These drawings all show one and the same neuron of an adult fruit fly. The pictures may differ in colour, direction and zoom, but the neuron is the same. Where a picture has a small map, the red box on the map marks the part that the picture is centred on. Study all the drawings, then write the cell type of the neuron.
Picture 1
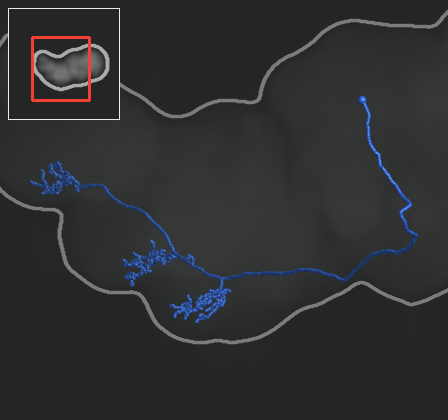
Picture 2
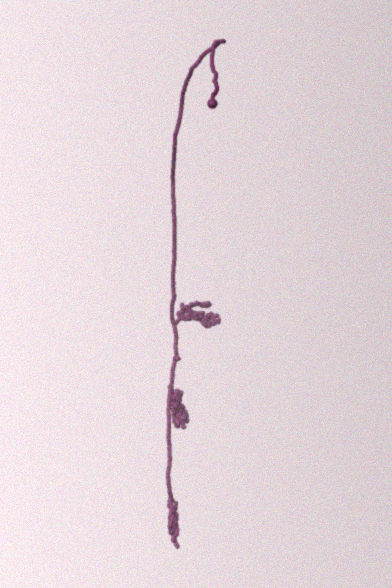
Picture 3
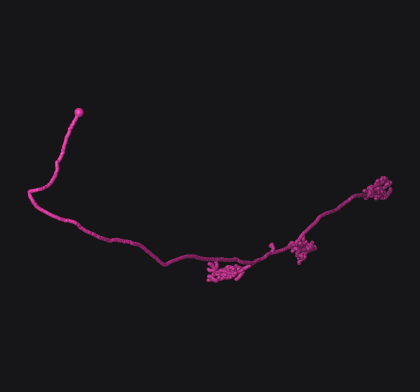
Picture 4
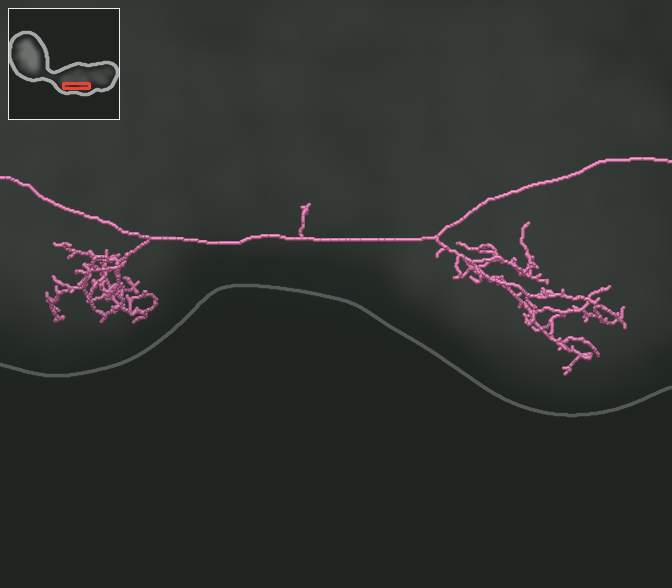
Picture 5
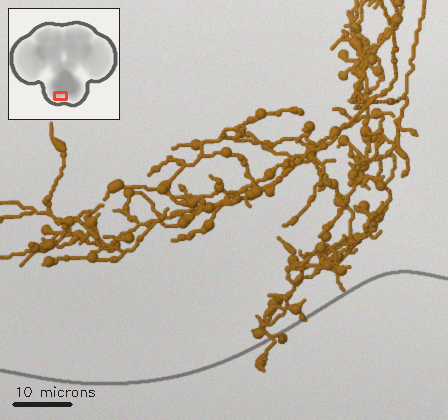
DNpe029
